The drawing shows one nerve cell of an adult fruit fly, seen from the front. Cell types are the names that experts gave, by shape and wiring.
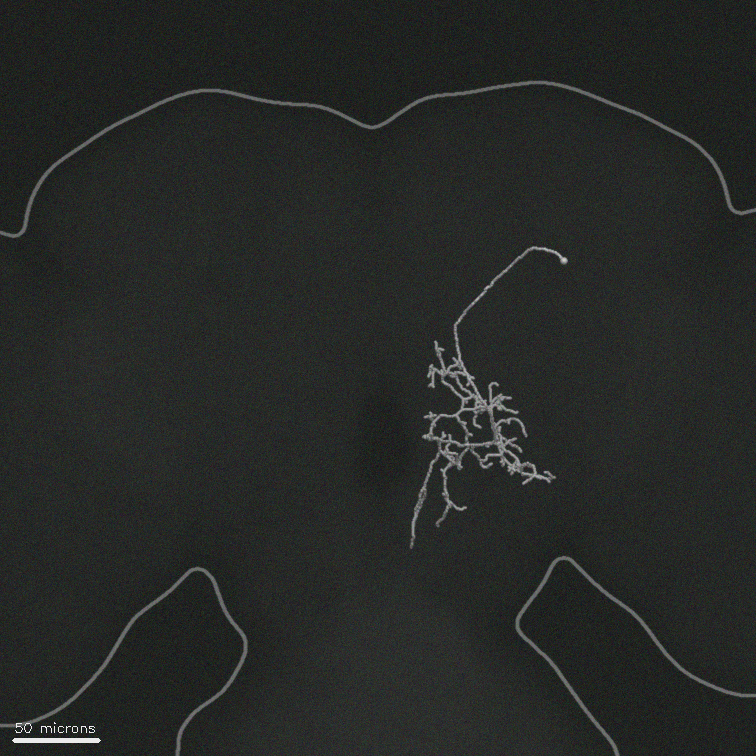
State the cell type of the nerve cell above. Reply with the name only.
CB1131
